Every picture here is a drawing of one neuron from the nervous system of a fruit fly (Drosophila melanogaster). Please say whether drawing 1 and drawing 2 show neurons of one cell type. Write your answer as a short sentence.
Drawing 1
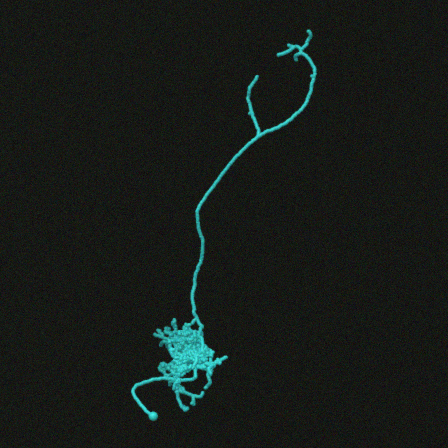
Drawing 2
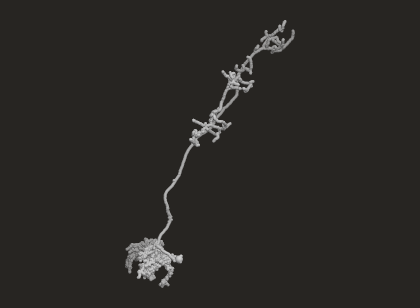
They are of different cell types.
